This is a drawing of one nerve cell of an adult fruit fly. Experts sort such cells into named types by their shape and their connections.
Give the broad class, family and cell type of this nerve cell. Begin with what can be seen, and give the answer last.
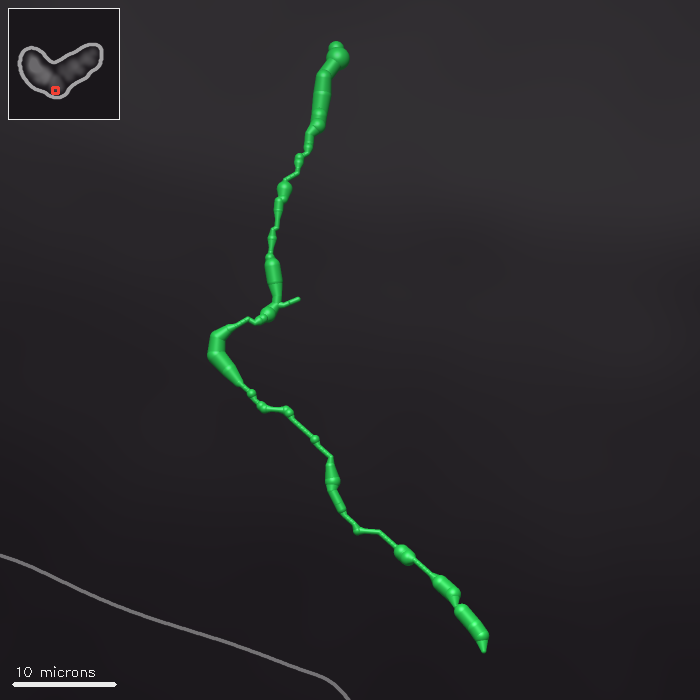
From top to bottom in the picture it spans about 60 microns. There are a dozen or fewer branch ends. This is a photoreceptor or other optic-lobe sensory neuron. Its family is called class visual. The cell type is R7y.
